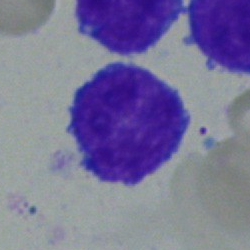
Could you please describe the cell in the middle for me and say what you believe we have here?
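Small blebs roughen the margin slightly, mostly on the left and lower left. Cytoplasm scant, no more than a thin rim around the nucleus. No granules or vacuoles visible. Blast.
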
